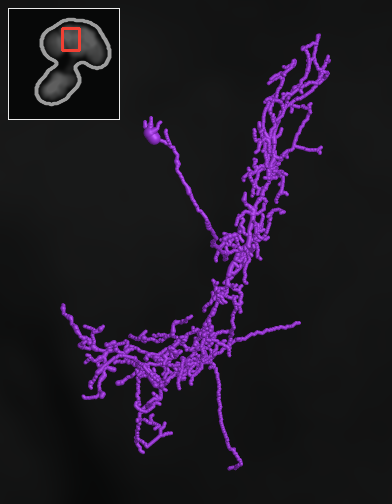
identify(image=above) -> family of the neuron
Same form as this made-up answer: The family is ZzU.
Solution: The family is hemilineage LALa1_posterior.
